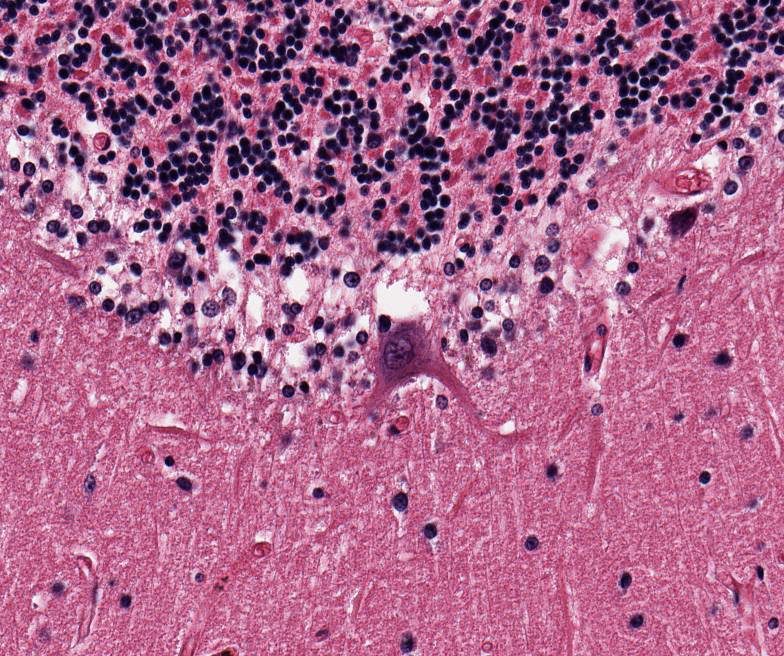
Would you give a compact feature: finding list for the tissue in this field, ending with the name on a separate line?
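Upper band: crowded small, round, darkly stained nuclei; very little visible cytoplasm
Large neuron: single, near centre, at the border between the two layers
Neuron nucleus: round, pale, visible nucleolus; purplish cytoplasm
Lower layer: pale; scattered small dark nuclei spread thinly through fibrillary background
Tissue: cerebellum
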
